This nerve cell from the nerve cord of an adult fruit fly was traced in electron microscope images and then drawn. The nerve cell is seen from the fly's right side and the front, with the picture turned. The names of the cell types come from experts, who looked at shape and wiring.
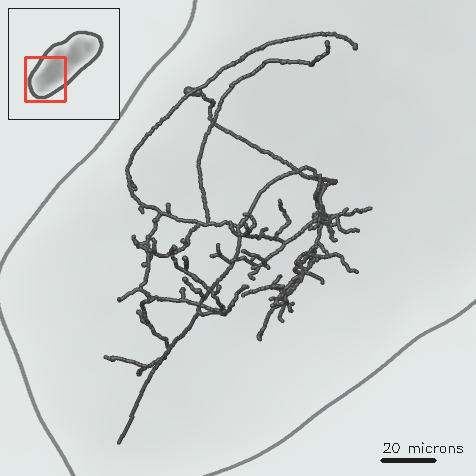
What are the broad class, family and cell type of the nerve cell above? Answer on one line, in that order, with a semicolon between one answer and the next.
ascending neuron; hemilineage 12B; AN12B060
